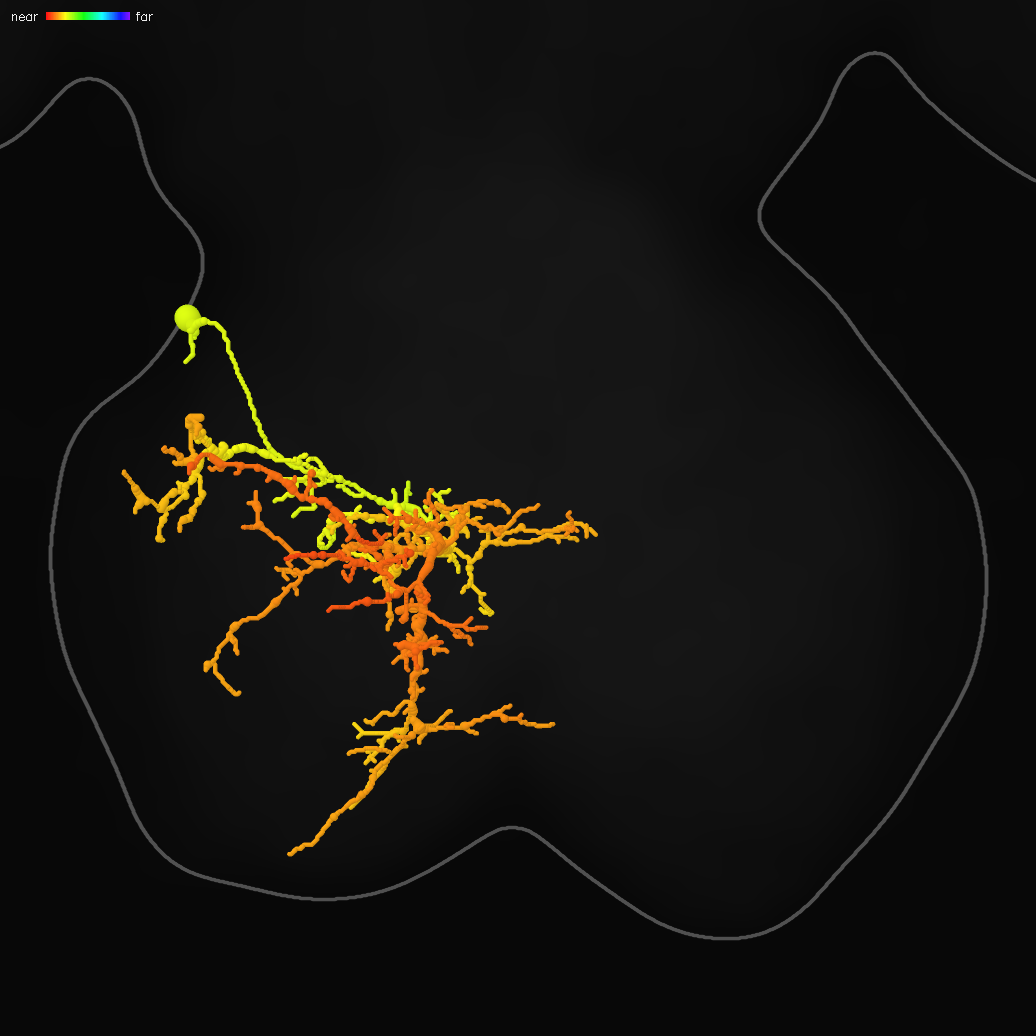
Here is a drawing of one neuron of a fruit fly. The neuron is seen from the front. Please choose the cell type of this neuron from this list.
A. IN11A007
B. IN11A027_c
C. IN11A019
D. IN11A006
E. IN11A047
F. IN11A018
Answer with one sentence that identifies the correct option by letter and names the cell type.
In option A is IN11A007, which is the cell type of the neuron.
